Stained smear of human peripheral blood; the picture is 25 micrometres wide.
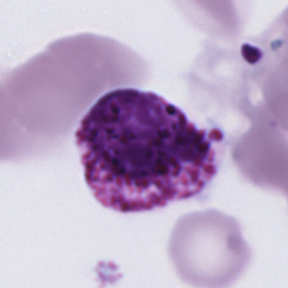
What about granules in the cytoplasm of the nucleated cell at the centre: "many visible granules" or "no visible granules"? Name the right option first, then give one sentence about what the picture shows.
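Many visible granules. The cytoplasm is packed with coarse, round, reddish-orange granules.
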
